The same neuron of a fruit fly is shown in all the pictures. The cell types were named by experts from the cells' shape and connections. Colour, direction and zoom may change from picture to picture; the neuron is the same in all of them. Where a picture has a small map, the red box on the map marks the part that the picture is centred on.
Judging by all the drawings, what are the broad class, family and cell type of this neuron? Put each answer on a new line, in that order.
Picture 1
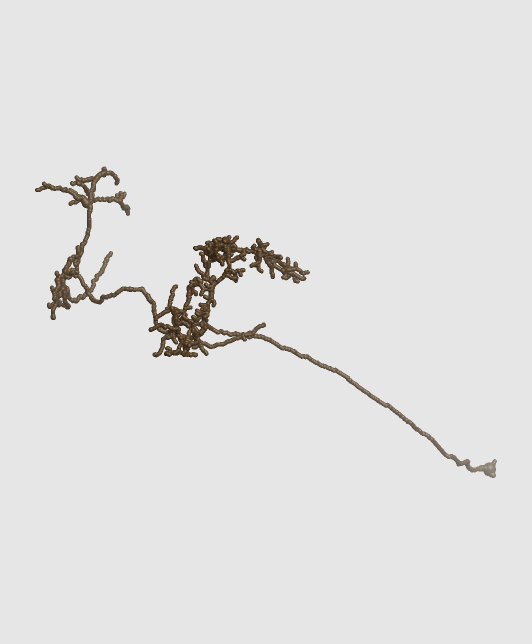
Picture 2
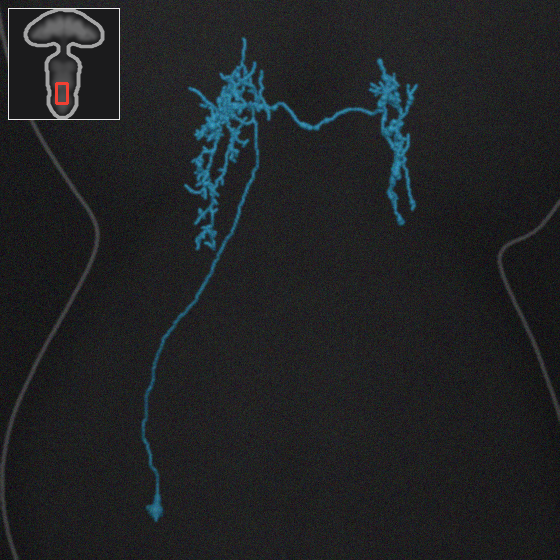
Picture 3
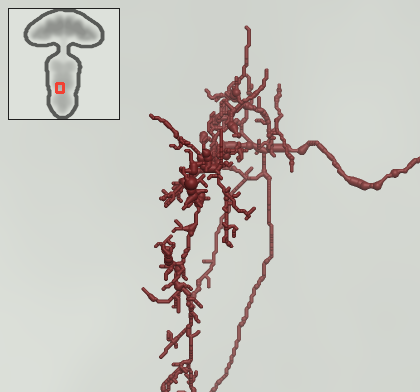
nerve-cord intrinsic neuron
hemilineage 07B
IN07B053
